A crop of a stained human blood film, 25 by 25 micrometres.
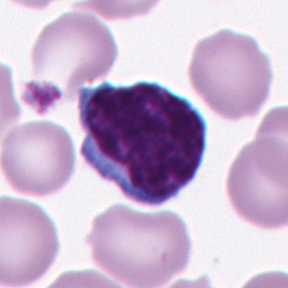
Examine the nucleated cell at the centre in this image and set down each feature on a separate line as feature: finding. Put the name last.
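Cytoplasm: mainly along the left and lower-left side of the nucleus
Granules: none seen in the cytoplasm
Chromatin: coarse clumps, dark purple
Outline: somewhat irregular, not smoothly circular
Kind: typical lymphocyte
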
